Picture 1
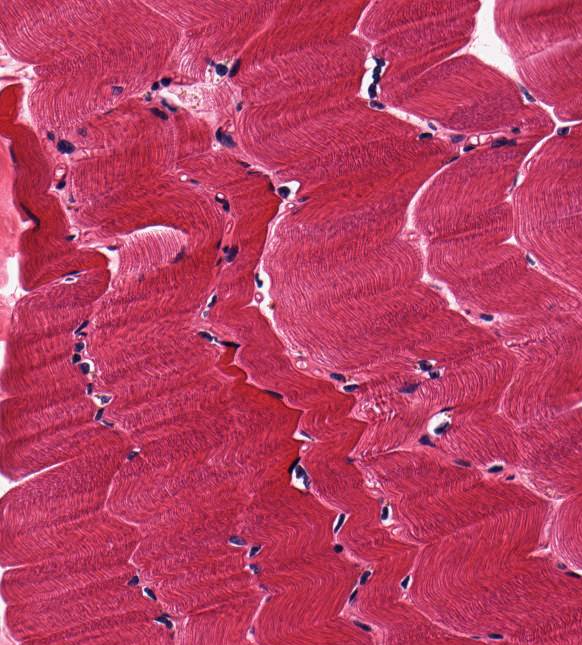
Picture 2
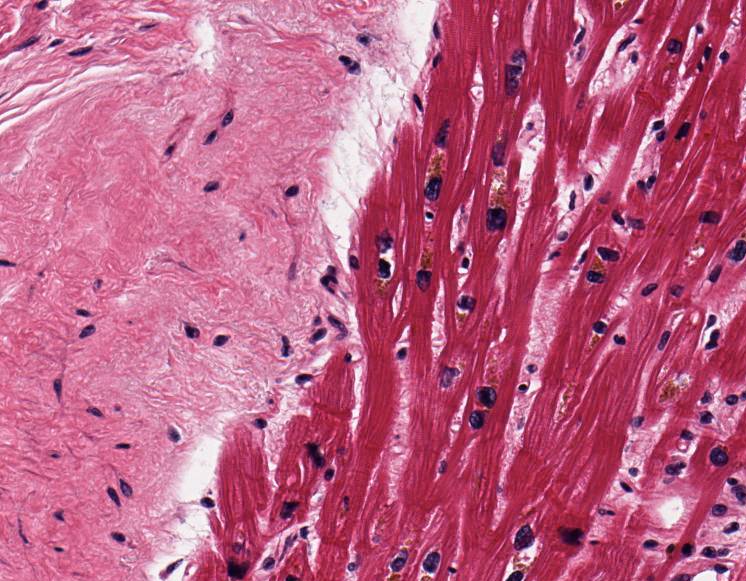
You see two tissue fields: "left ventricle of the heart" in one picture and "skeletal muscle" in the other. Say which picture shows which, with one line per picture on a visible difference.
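Picture 1 – skeletal muscle. The fibre nuclei lie at the edges of the fibres, against their borders.
Picture 2 – left ventricle of the heart. The muscle nuclei lie centrally within the fibres.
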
